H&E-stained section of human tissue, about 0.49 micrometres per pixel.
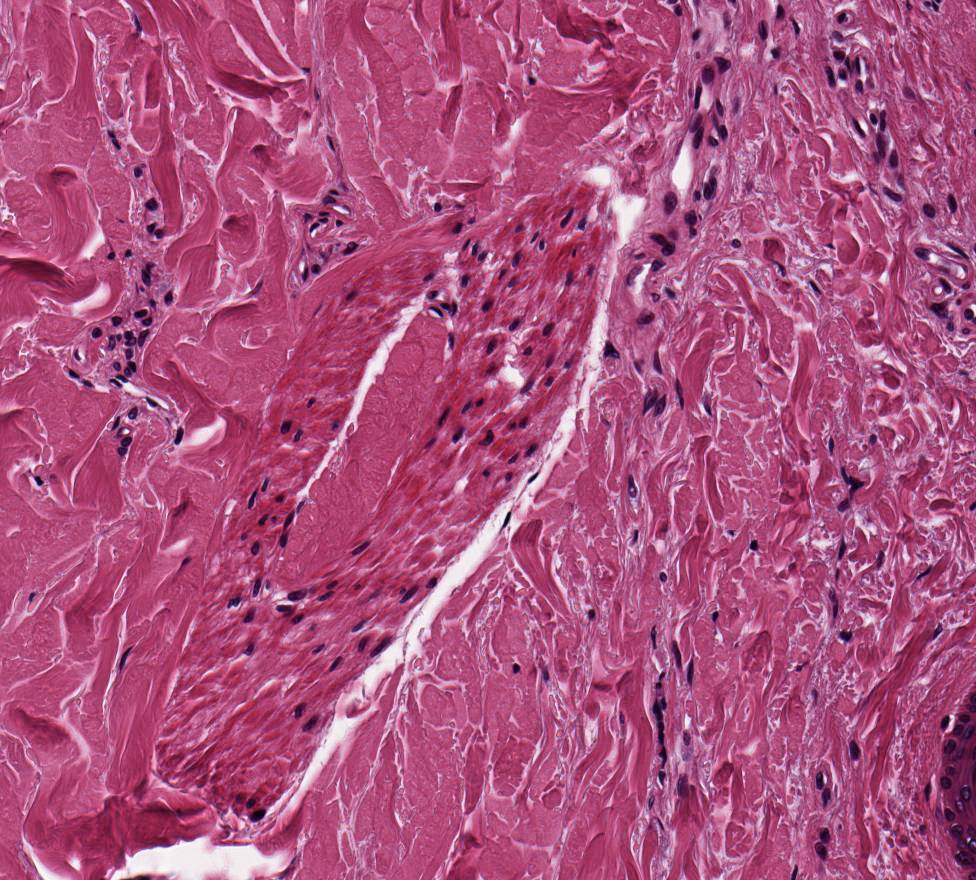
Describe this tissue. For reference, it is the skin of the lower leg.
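Thick, wavy, eosinophilic collagen bundles fill most of the field, arranged haphazardly. Compact, elongated bundle of spindle cells crosses the centre diagonally, lower left to upper right. Nuclei within it elongated, dark, aligned along the bundle's long axis. Surrounding collagen: nuclei sparse compared with within the bundle.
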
